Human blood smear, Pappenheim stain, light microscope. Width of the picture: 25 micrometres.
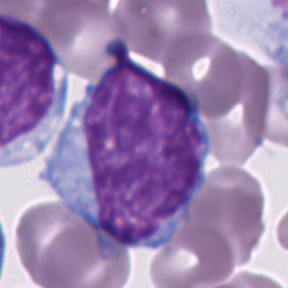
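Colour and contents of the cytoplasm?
Pale blue, with no granules seen.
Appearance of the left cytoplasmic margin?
Ragged and frayed.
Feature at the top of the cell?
A small projecting knob.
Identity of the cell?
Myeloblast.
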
